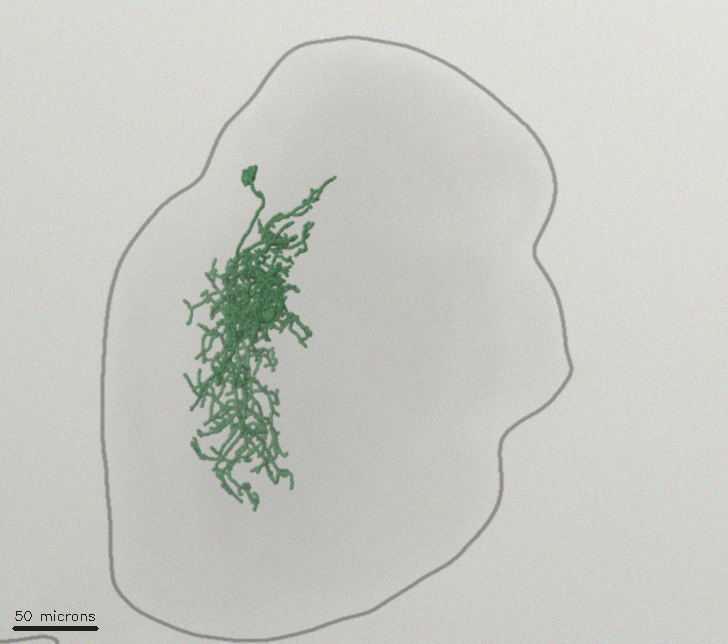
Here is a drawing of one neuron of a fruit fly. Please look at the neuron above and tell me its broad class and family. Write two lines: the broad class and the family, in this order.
visual centrifugal neuron
LT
